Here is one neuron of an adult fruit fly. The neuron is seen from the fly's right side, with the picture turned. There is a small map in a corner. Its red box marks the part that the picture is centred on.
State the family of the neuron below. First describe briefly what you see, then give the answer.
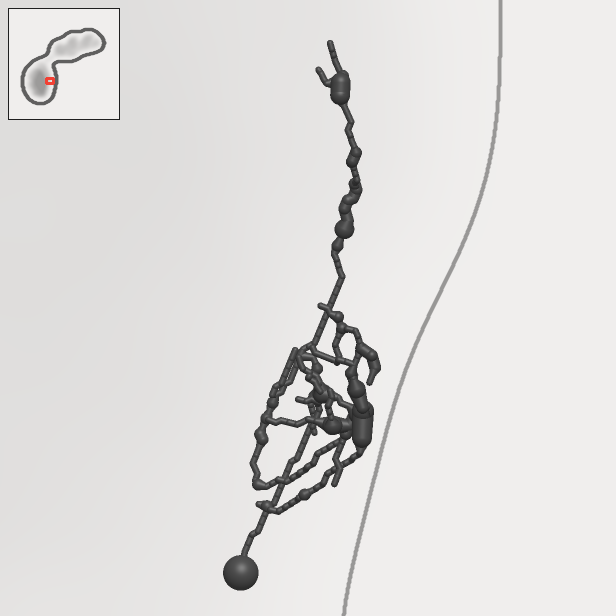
Its cell body lies at the bottom of the picture. In this view it is more than twice as tall as it is wide. This is an optic-lobe intrinsic neuron. The family is T.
